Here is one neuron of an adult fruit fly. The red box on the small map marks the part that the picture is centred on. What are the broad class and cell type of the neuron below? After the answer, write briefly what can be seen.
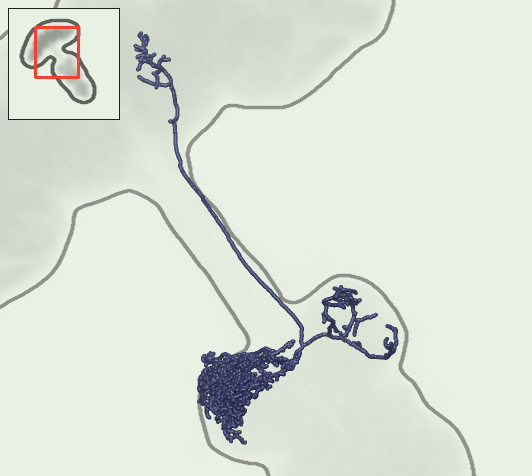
This is an ascending neuron. The cell type is ANXXX006. It runs through the neck, between the brain and the nerve cord. In this view it is taller than it is wide.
